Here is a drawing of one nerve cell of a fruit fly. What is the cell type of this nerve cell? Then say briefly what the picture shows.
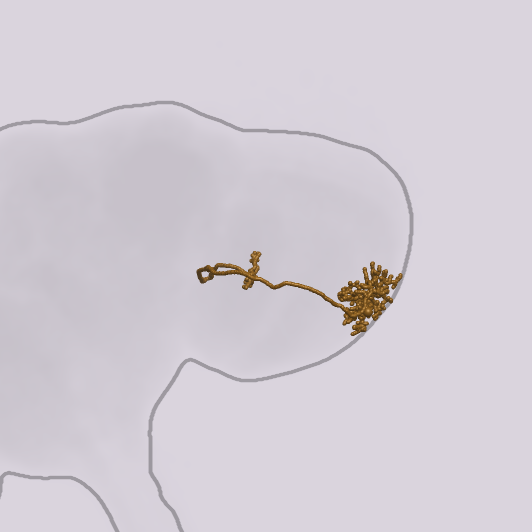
Its cell type is MeLo2. Its broad class is optic-lobe intrinsic neuron. It lies in the brain. In this view it is wider than it is tall.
